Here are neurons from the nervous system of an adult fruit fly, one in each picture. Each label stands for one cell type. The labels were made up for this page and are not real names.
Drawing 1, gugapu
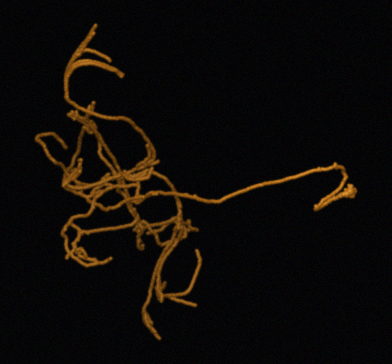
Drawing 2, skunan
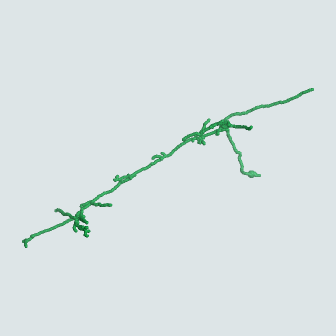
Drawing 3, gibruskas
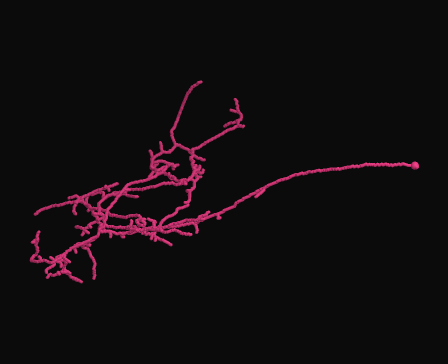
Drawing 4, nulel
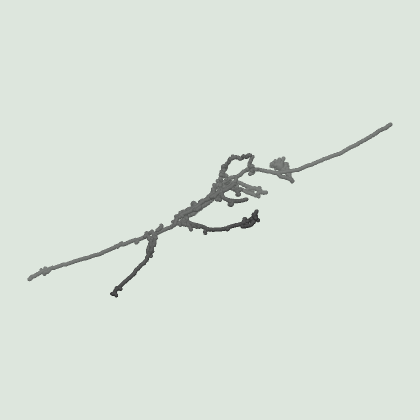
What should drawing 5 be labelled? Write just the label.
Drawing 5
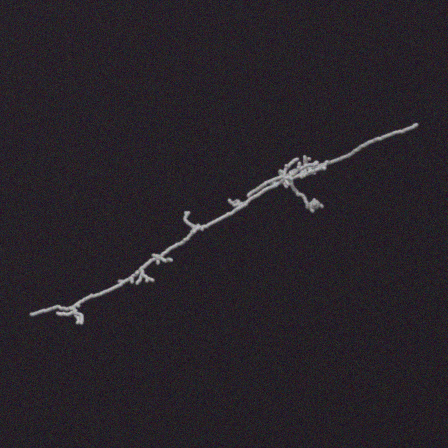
skunan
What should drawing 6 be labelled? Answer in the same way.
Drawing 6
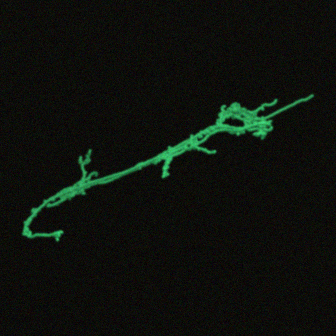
nulel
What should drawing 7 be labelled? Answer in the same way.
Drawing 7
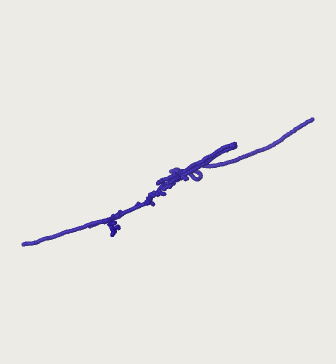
skunan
